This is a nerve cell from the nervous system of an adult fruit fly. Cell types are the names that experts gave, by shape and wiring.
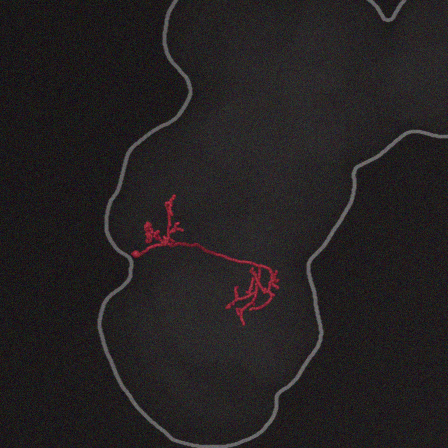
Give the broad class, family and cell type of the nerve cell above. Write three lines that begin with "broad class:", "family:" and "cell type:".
broad class: central-brain intrinsic neuron
family: hemilineage FLAa2
cell type: GNG595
